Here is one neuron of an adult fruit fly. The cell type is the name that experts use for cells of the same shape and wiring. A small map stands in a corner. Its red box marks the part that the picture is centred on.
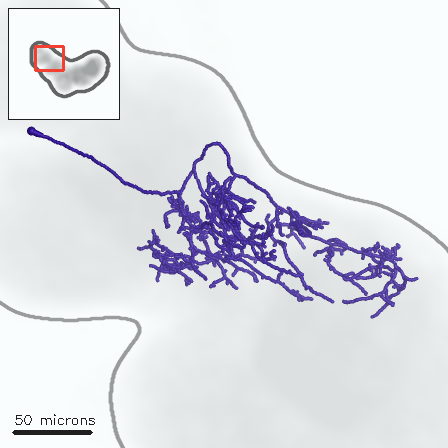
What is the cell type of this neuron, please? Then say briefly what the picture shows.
Its cell type is INXXX138. Its broad class is nerve-cord intrinsic neuron. From left to right in the picture it spans about 250 microns. The picture shows dozens of branch ends.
